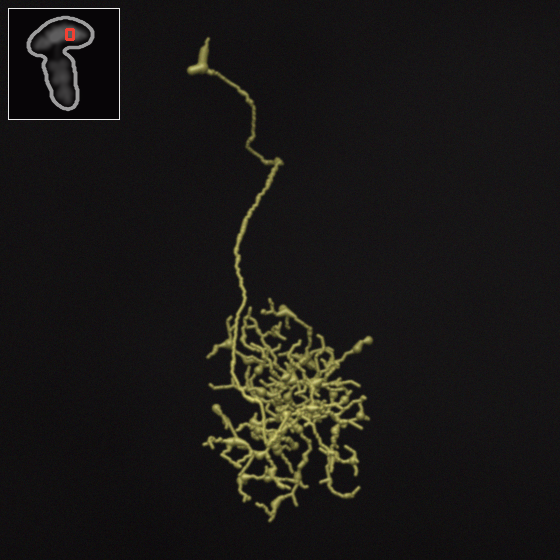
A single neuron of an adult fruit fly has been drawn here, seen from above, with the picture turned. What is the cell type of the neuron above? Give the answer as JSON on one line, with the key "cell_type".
{"cell_type": "Li34a"}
